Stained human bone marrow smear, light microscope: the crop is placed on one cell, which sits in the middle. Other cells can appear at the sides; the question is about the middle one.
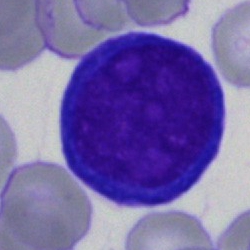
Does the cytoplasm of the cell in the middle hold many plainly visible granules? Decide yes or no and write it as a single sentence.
No, there is no granule to be seen in the cell's cytoplasm.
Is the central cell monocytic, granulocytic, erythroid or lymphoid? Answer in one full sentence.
The cell located at the center of the crop is erythroid by lineage.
